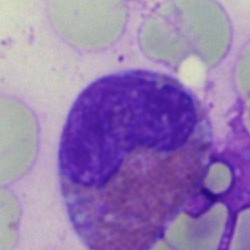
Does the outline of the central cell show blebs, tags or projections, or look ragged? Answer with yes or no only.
No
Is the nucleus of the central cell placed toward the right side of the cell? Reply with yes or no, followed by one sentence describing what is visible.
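No. The nucleus lies in the upper left part of the cell.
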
